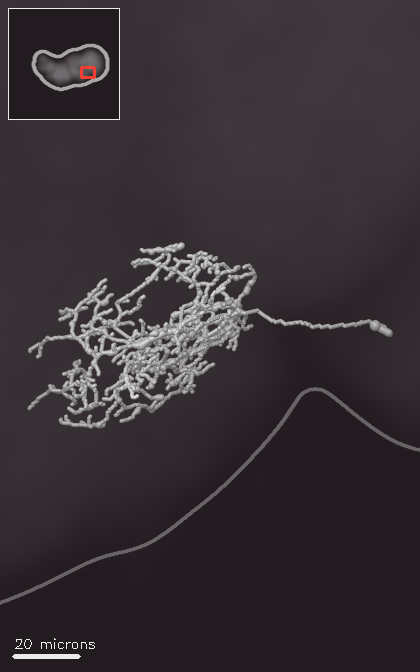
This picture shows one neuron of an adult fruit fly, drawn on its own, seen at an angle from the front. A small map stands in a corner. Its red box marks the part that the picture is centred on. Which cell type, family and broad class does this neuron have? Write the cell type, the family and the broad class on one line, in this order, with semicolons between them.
GNG210; hemilineage TRdl_b; central-brain intrinsic neuron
